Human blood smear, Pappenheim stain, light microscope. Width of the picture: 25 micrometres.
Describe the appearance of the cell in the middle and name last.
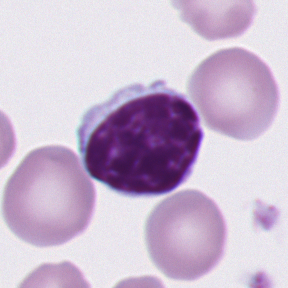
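The nuclear outline is smooth, without notch or lobe. Cytoplasm forms only a thin rim, seen mainly along the upper-left side of the nucleus, and shows no granules. Along the top, the cell margin is ragged, with small irregular projections. Cell type: typical lymphocyte.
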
